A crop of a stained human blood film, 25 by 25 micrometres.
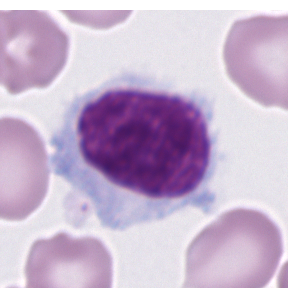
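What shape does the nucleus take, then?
A single oval mass, about 12 by 9 micrometres, without lobes or deep indentations.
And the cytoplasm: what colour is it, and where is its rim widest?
Pale blue, widest on the lower-left side of the nucleus.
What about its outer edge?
Ragged and frayed rather than smooth.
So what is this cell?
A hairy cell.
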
